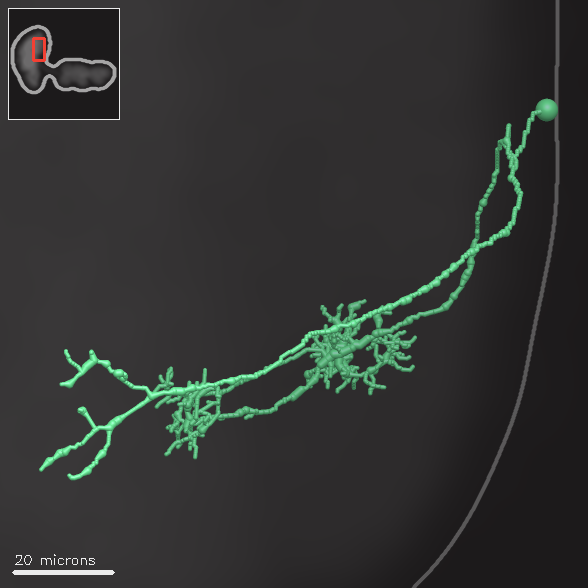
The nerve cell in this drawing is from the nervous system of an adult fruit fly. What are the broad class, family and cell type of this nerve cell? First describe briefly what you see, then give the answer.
It is in the brain and does not reach the nerve cord. By the scale bar it is about 100 microns wide in this view. The picture shows dozens of branch ends. Its broad class is visual projection neuron. Its family is LLPC. Its cell type is LLPC1.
